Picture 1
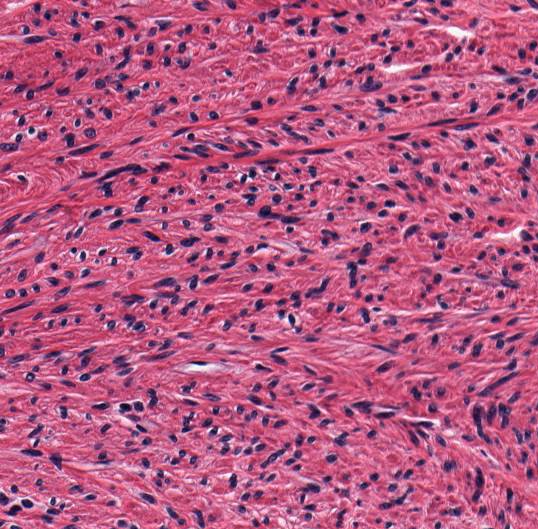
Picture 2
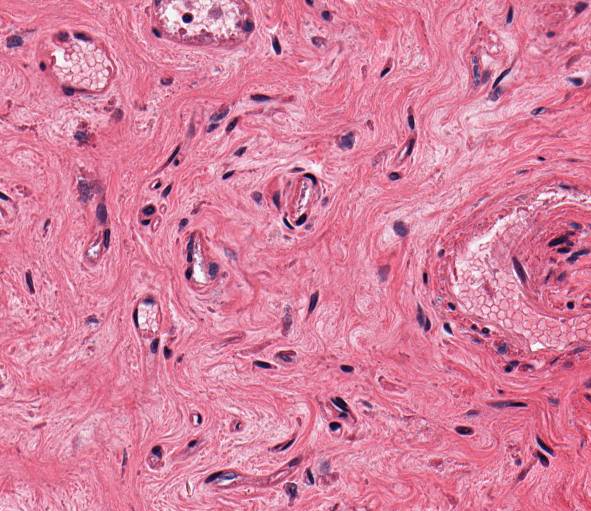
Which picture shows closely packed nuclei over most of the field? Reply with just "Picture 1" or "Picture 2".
Picture 1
